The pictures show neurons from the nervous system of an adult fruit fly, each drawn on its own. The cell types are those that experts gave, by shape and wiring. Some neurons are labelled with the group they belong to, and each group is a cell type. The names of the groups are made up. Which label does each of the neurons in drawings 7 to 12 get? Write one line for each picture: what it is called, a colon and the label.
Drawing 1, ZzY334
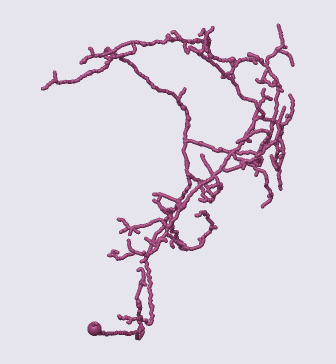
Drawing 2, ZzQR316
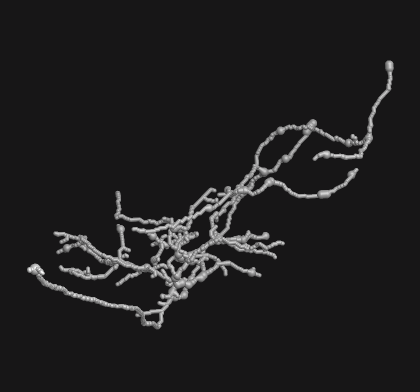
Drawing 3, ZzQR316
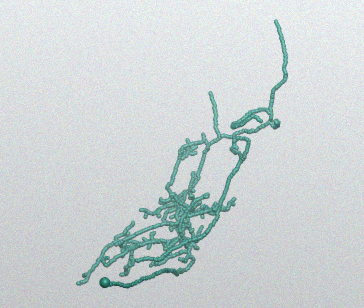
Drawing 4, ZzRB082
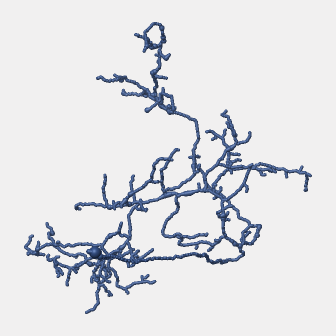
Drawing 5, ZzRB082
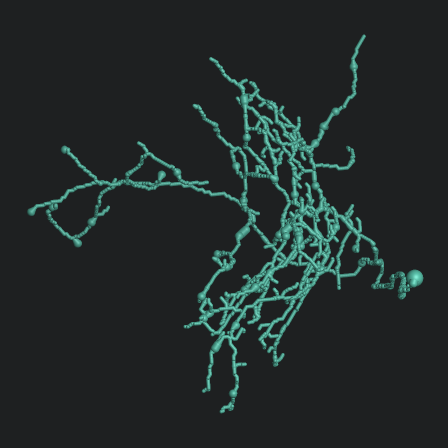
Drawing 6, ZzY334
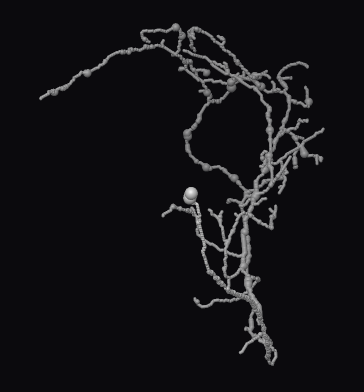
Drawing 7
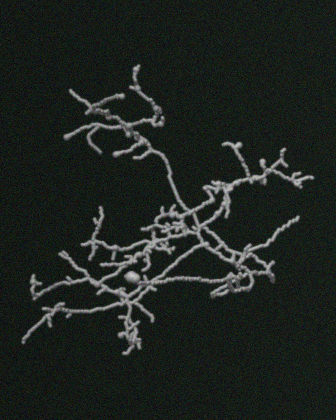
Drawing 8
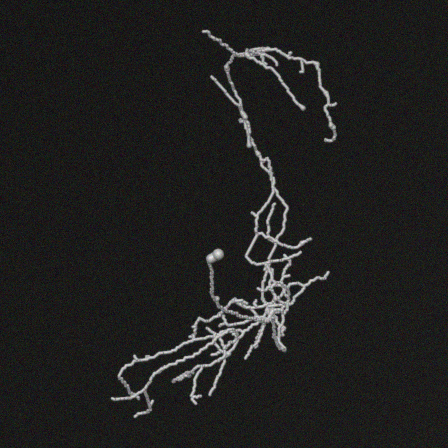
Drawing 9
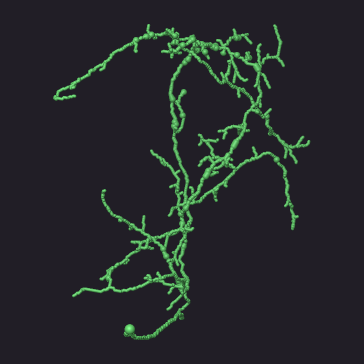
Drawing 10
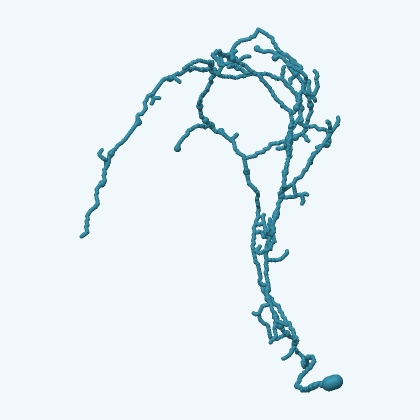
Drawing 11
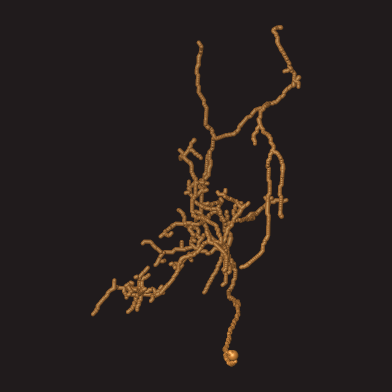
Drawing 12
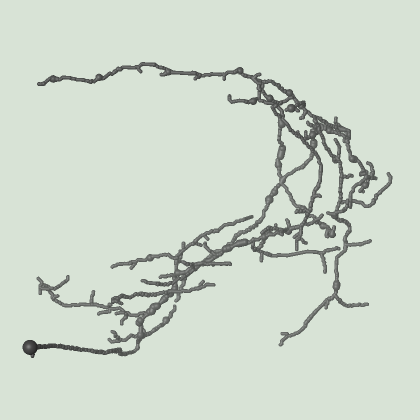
7: ZzRB082
8: ZzQR316
9: ZzY334
10: ZzY334
11: ZzQR316
12: ZzY334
